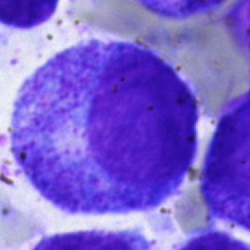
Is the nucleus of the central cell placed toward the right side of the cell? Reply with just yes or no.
Yes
